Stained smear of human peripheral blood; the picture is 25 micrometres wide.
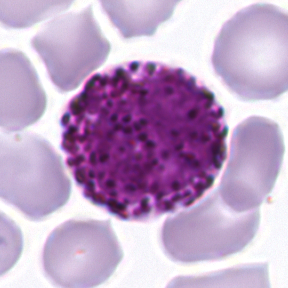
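Basophil, central cell of a stained peripheral blood smear. Cell about 15 micrometres across. Coarse, dark purple-black granules scattered over the whole cell, centre included. Granules crowded most densely along the cell edge. Nucleus largely hidden beneath the granules; its shape cannot be traced.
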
